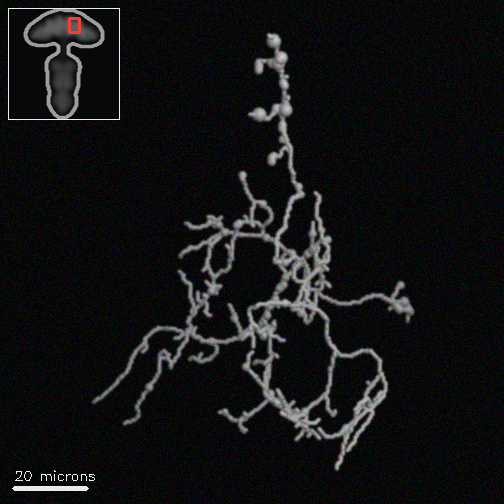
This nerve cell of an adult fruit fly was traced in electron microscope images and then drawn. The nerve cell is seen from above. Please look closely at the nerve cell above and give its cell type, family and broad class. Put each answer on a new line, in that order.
CB1065
hemilineage WEDa1
central-brain intrinsic neuron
